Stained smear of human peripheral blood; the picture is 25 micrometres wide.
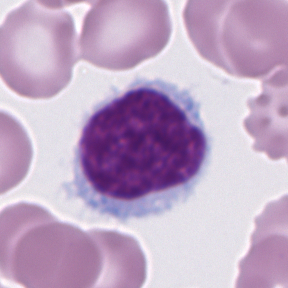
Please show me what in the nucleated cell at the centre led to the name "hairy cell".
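The border's the part that goes with a hairy cell: it's ragged, with many fine short projections instead of a smooth edge.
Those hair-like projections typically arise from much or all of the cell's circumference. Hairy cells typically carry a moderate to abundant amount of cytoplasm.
That's where this one parts company: it has only a narrow pale blue rim, widest on the lower left, with the nucleus filling about 70% of the cell's area. The nucleus itself is a single rounded mass without lobes, about 11 by 9 micrometres.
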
